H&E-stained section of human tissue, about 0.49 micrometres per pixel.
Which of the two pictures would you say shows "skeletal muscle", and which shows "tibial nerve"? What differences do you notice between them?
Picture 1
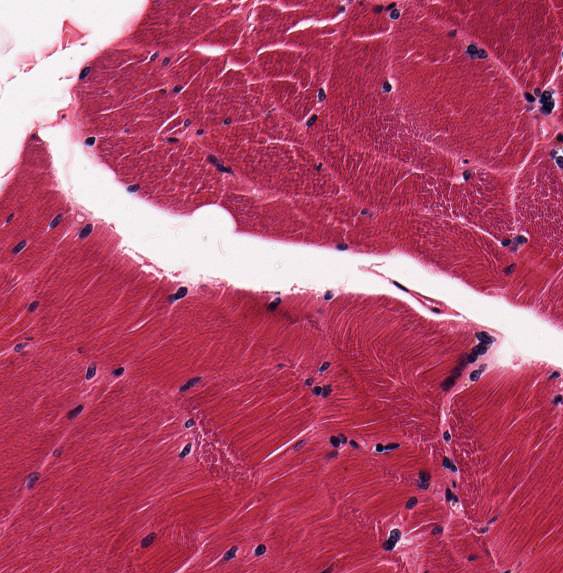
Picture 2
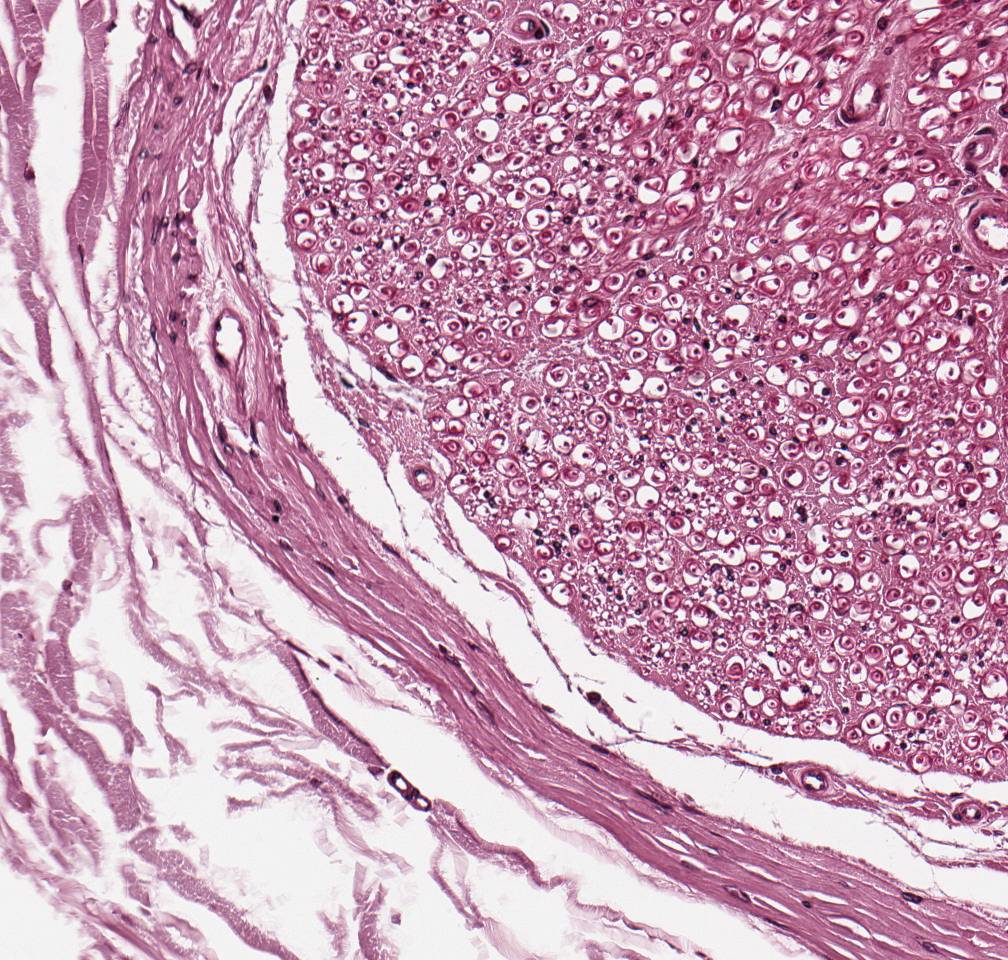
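Skeletal muscle in picture 1, tibial nerve in picture 2. Picture 1: white empty cleft from upper left toward right, separating upper and lower fibre blocks. Upper block cut across or obliquely, polygonal profiles with thin pale lines between; lower block lengthwise and diagonal, with fine parallel fibrillar lines. Nuclei small, dark, oval to elongated, mostly at fibre edges. Picture 2: large rounded cross-cut bundle, upper right, packed with myelinated axons, each a clear ring round a small central pink or dark dot; large and small profiles intermixed; small dark nuclei scattered singly.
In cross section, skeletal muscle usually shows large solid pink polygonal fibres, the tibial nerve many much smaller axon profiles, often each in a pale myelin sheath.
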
